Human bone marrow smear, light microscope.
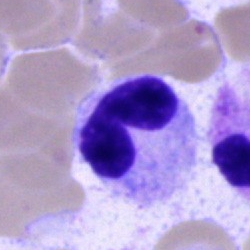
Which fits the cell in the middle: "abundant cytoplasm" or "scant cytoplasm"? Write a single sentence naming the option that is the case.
The cytoplasm forms a broad area around the nucleus.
